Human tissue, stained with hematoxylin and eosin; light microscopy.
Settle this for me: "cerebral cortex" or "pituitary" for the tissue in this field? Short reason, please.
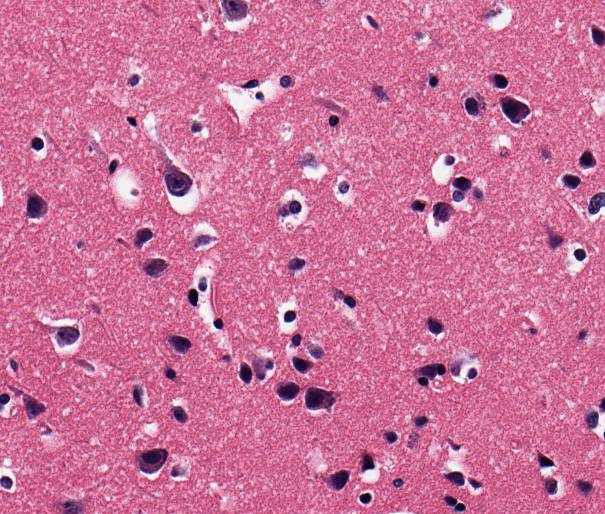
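Cerebral cortex, not pituitary. What decides it is the neurons: triangular, pyramidal cell bodies throughout the field, some tapering into a single process.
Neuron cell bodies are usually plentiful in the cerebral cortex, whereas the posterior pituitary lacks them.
Small round, dark glial nuclei with little visible cytoplasm are scattered among the neurons, some lying right beside them. Looking again, the cells lie singly and fairly evenly in a finely granular pink neuropil, with no sheets, glands, layers or coarse fibre bundles.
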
